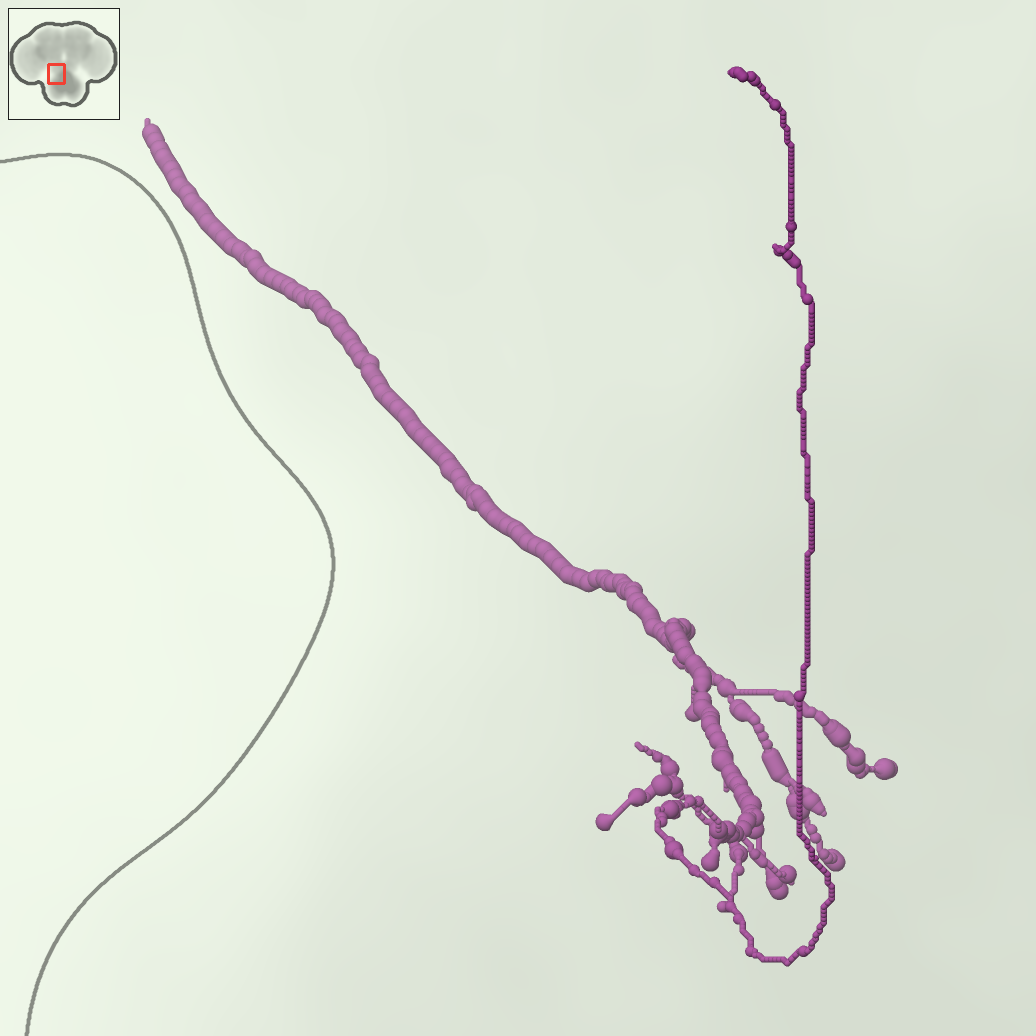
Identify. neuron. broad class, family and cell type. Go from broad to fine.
sensory neuron ascending to the brain; class mechanosensory proprioceptive; SApp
